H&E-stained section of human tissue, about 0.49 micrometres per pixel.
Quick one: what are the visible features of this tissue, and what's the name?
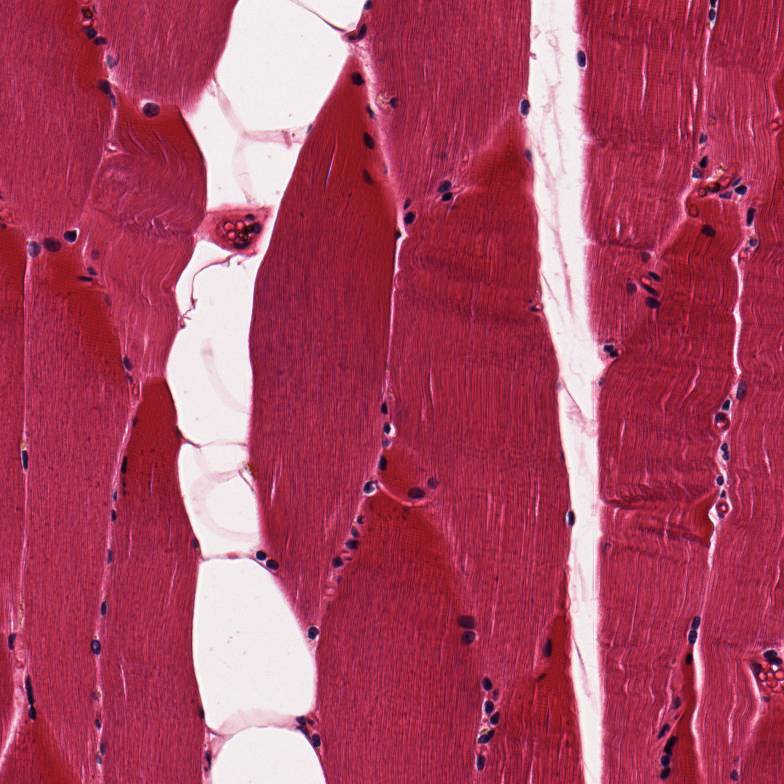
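Fine transverse cross-striations run along the fibres. Nuclei small, dark, flattened, at fibre edges. Cytoplasm deep, even red with eosin. Empty-looking adipocytes form a vertical column between fibres just left of centre. Skeletal muscle.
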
